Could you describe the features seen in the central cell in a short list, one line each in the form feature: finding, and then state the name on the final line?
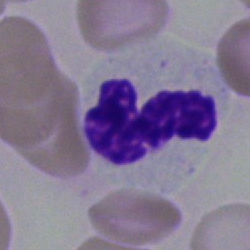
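Nucleus: irregular, you can see two lobes joined side by side
Chromatin: dense and dark purple, broken by small pale patches
Cytoplasm: very pale, a greyish lilac
Dots: just a few small purple ones scattered in the cytoplasm
Name: segmented neutrophil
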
